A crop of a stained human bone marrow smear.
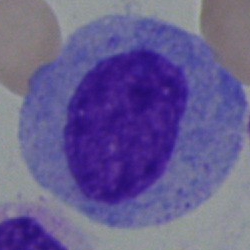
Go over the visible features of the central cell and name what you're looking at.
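Outline roughly round, edge slightly uneven and wavy. Nucleus off-centre to the left; wider rim of cytoplasm on the right. No distinct vacuoles. Focus slightly soft, fine detail blurred. Myelocyte.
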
